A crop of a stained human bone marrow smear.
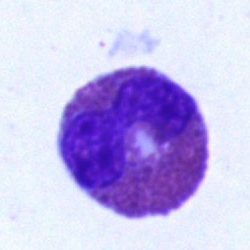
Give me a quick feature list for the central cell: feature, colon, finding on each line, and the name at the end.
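Nucleus: curved and indented, filling the upper and left parts, it seems
Chromatin: dark purple, condensed into clumps
Granules: fine, spread evenly through the cytoplasm
Clear area: pale, near the centre, inside the curve of the nucleus
Verdict: eosinophil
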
